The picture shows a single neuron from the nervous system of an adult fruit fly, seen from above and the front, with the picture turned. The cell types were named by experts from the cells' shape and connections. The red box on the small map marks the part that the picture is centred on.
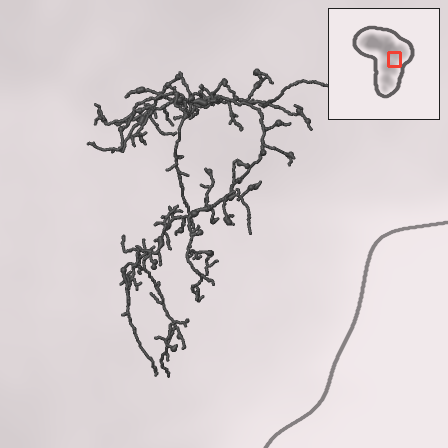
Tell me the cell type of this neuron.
IN13A058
